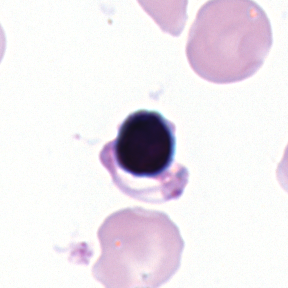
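Normoblast in a stained peripheral blood smear. Look first at the chromatin: it is dense and almost uniformly dark purple-black, with no pattern you can make out. No nucleoli show in the nucleus. The cytoplasm is scant and pale pinkish-lilac, with no distinct granules.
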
